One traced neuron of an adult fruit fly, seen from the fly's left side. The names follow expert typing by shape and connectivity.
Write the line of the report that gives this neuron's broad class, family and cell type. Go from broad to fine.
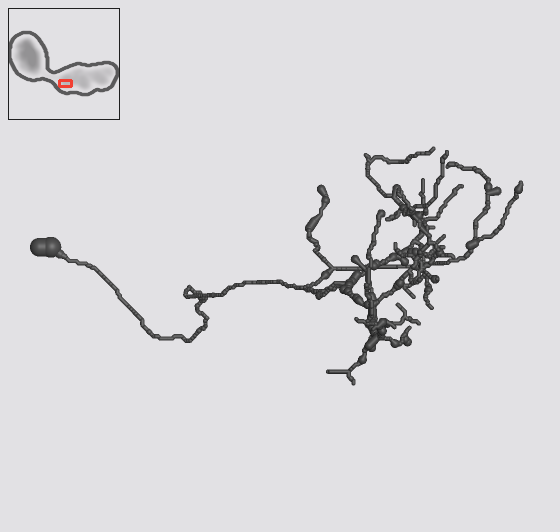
nerve-cord intrinsic neuron; hemilineage 14A; IN14A069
